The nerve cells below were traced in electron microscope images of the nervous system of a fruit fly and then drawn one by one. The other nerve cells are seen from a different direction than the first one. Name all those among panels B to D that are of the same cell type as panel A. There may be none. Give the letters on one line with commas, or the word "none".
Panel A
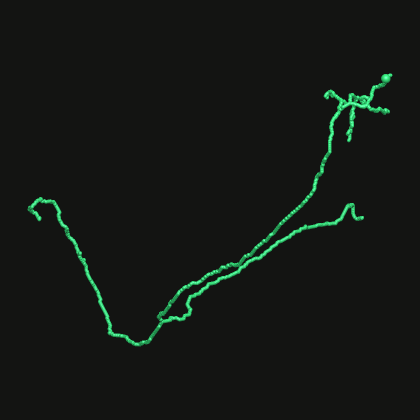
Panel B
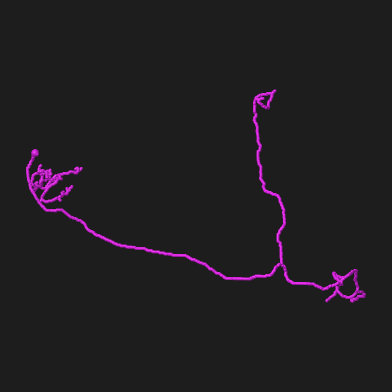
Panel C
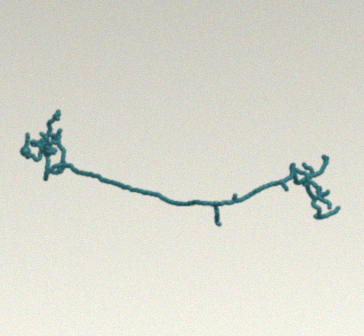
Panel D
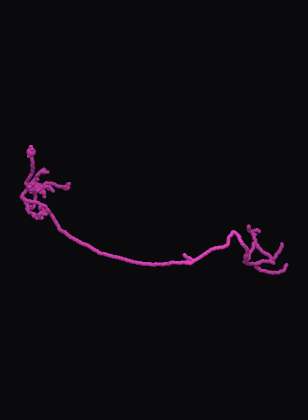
B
